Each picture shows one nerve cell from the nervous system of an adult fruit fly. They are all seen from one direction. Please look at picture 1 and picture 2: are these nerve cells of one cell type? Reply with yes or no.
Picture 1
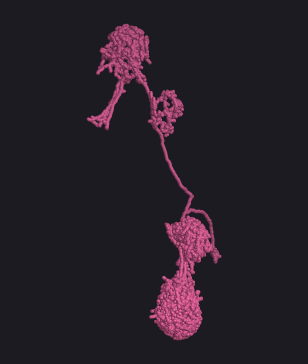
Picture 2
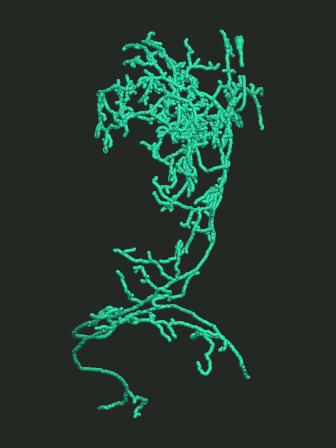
no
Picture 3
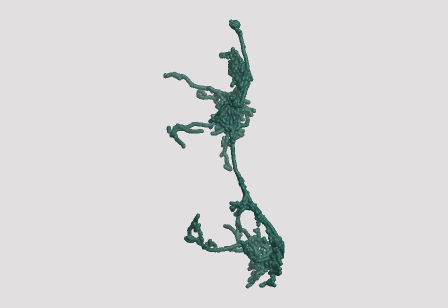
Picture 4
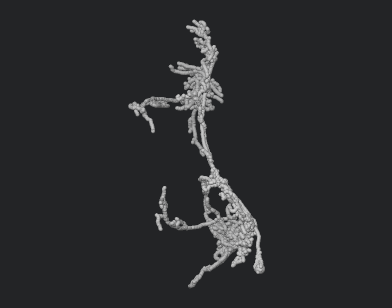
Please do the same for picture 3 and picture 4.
yes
